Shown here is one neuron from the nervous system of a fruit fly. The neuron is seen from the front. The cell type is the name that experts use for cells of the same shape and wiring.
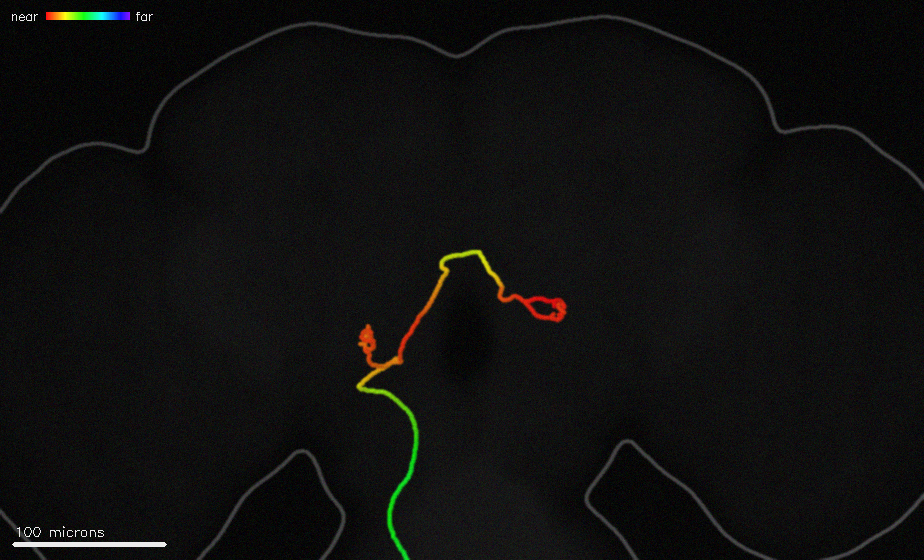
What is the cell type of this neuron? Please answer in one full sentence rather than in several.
The neuron is a member of cell type ORN_VA7l.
